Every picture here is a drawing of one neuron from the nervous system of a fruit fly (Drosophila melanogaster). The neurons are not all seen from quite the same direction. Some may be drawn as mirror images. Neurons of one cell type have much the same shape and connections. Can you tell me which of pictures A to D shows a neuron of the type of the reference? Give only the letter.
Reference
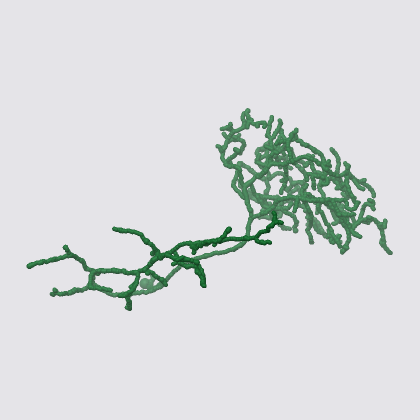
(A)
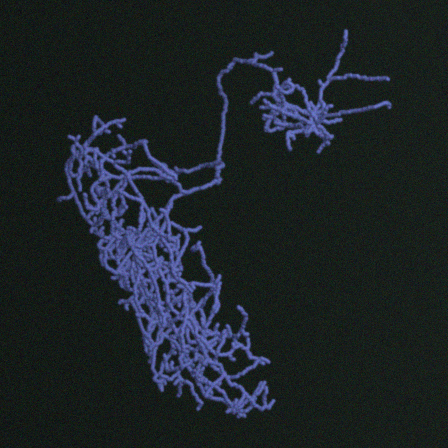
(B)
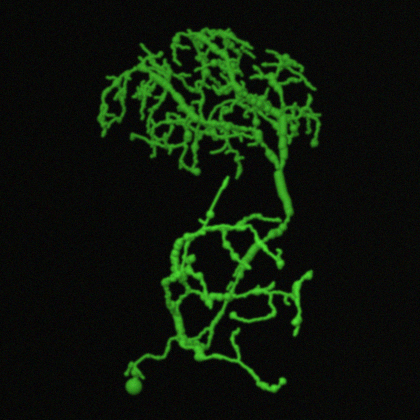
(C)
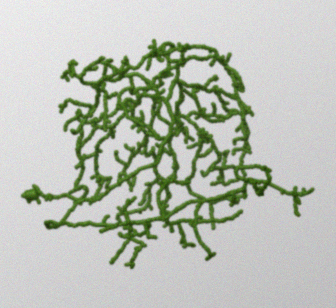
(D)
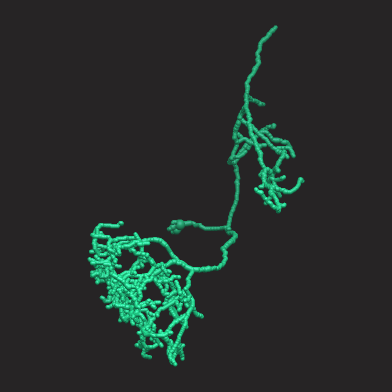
D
